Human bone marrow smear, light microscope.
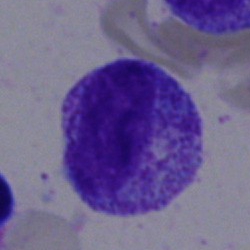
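Myelocyte, stained bone marrow smear. Its outline is round with a smooth edge, and its chromatin is finely granular rather than coarsely clumped. Over the right side, fine reddish-purple granules are scattered, and the paler area there is bluish-purple.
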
